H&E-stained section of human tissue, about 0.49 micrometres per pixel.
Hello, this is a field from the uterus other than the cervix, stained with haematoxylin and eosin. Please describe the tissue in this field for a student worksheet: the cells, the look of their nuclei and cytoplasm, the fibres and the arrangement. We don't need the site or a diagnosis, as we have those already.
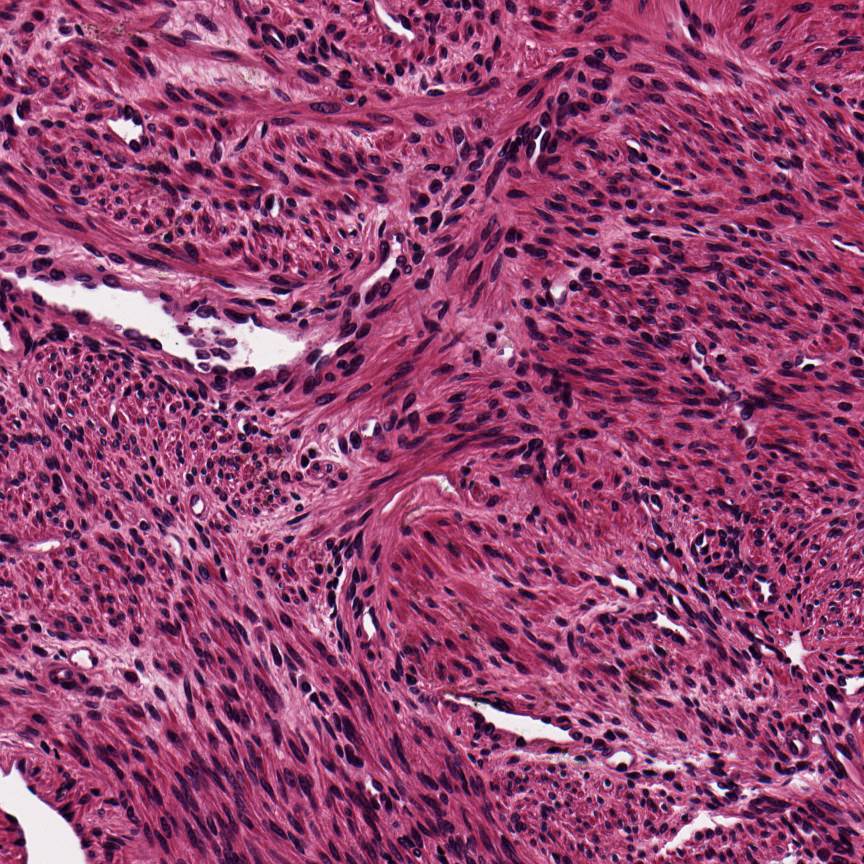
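Spindle cells, I notice, form interlacing bundles running in many directions across the whole field. Most nuclei are elongated, dark with haematoxylin, and densely packed, with little loose stroma between the cells. The cytoplasm seems pink, eosinophilic and fibrillar, merging into long strands.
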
